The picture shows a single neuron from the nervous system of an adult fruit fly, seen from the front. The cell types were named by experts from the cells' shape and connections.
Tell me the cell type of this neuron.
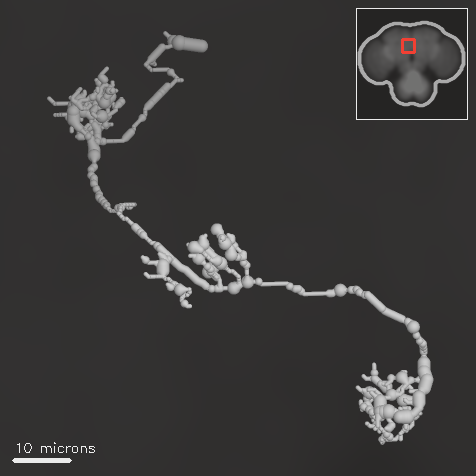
PFNa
